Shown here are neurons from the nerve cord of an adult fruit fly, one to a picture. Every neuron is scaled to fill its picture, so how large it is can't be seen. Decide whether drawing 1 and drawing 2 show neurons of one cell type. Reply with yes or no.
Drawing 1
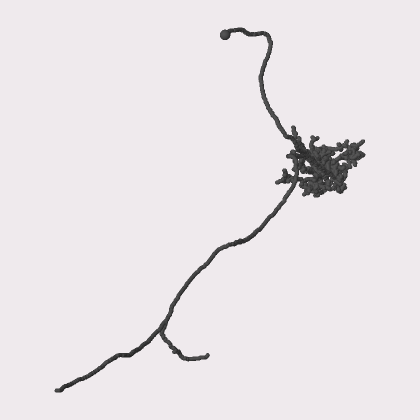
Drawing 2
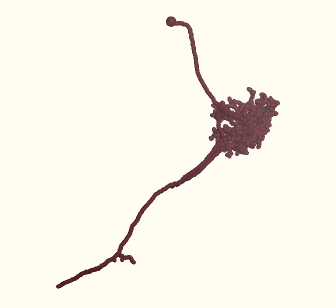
yes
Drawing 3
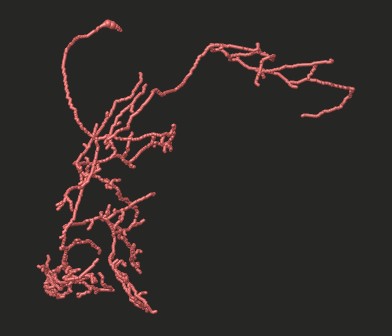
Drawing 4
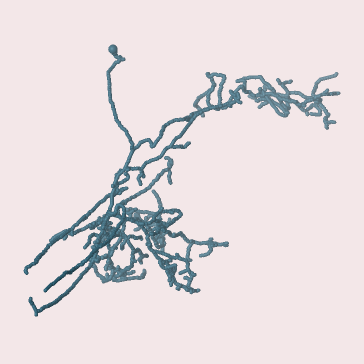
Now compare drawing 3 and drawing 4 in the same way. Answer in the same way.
yes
